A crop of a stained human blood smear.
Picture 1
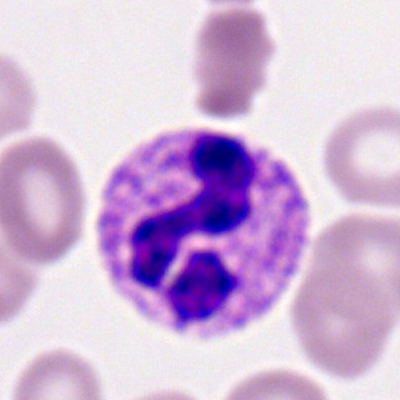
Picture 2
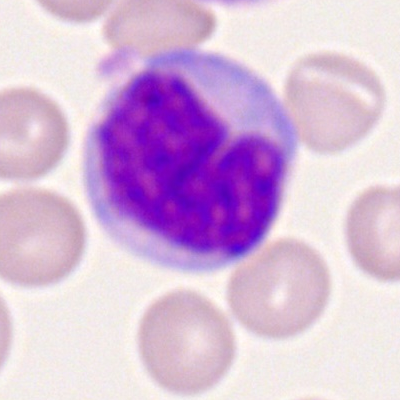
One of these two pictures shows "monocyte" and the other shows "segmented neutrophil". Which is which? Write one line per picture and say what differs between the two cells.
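In picture 1 we see a segmented neutrophil: Fine pinkish-purple granules fill the cytoplasm.
In picture 2 we see a monocyte: No granules are visible in the cytoplasm.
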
